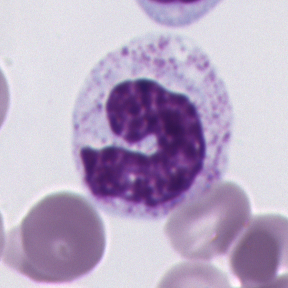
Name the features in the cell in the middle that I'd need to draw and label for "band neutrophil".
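The name band neutrophil fits this cell. Its nucleus is a thick curved band bent into a C shape, with the opening of the C facing left.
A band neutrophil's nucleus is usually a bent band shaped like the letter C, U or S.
The C-shaped band seen here agrees with that. The cytoplasm is plentiful and very pale lilac, and its widest band lies above the nucleus.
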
